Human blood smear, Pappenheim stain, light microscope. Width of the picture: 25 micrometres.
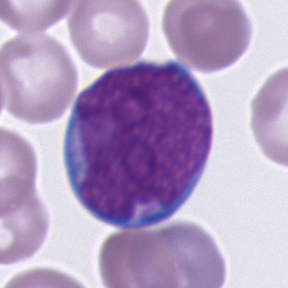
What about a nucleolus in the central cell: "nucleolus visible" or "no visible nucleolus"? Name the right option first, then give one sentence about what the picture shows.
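Nucleolus visible. The nucleus shows more than one pale rounded nucleolus.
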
